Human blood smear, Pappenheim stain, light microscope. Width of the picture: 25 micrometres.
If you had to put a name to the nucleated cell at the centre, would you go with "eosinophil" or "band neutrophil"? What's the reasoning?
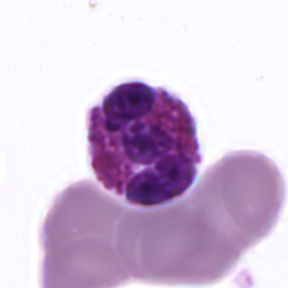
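Eosinophil. The nucleus is divided into more than two rounded lobes rather than forming one unbroken band.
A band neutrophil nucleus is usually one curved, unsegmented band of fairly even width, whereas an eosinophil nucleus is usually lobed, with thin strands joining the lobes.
Coarse, rounded granules crowd the cytoplasm.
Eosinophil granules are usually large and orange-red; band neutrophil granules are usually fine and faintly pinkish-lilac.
Here the granules look reddish-purple, and the chromatin is condensed and dark purple.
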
